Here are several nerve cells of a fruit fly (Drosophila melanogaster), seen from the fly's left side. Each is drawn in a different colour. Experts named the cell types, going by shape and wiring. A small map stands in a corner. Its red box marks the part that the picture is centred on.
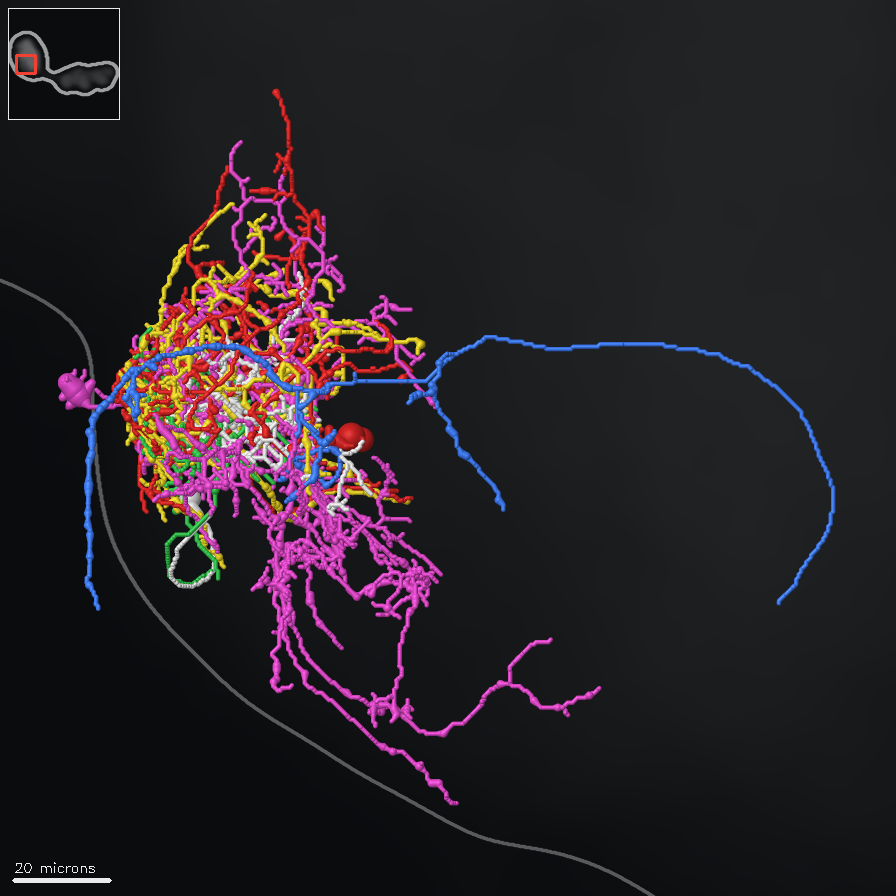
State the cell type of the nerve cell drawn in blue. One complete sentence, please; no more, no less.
Cell type ENS5 is what this nerve cell is.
